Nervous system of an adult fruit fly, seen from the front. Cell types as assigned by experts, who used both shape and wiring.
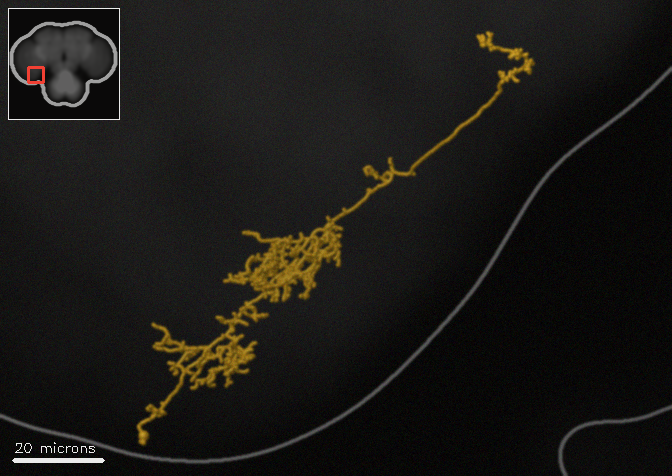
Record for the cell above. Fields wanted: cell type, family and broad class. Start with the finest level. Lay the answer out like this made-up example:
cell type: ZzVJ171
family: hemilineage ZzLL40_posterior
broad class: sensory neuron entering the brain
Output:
cell type: TmY18
family: TmY
broad class: optic-lobe intrinsic neuron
